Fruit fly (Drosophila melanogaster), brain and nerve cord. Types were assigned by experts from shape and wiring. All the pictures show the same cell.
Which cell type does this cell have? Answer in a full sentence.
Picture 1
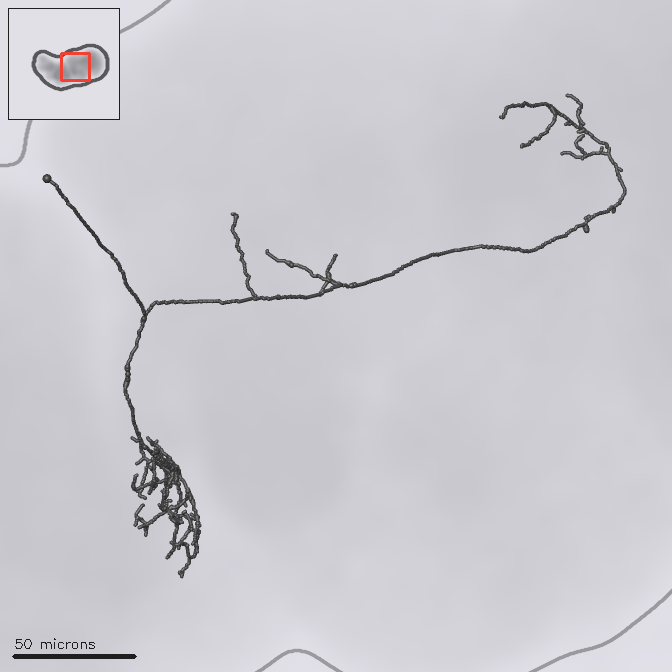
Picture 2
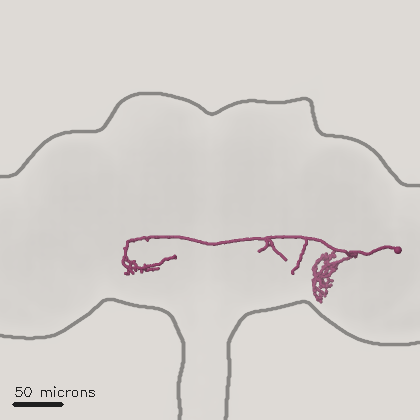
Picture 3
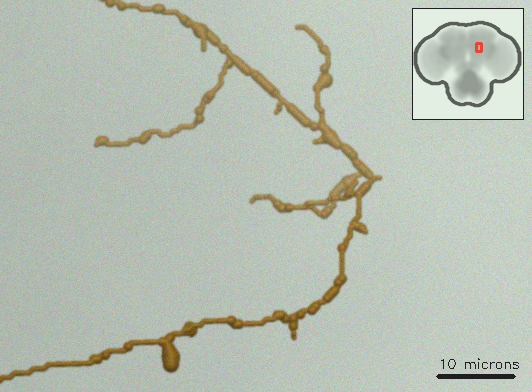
The cell type is LT81.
